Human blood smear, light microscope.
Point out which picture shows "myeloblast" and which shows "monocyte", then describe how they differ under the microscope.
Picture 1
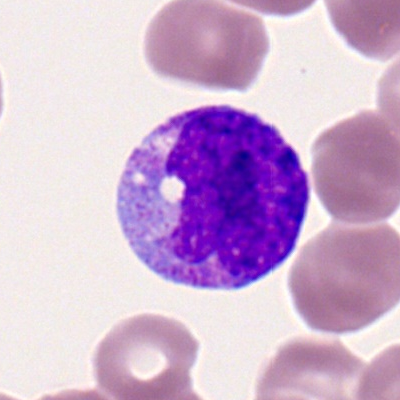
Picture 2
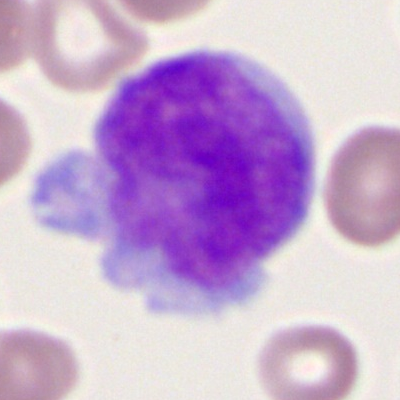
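Monocyte in picture 1, myeloblast in picture 2. Cytoplasm: picture 1, pale bluish-lilac, with fine pinkish-purple granules and one small round clear vacuole beside the nuclear edge; picture 2, pale blue, mainly at the left and lower edges, where its outline is ragged with irregular projections. Nucleus: picture 1, most of the cell, set toward the right; picture 2, most of the cell, chromatin purple and finely textured with some lighter patches.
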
